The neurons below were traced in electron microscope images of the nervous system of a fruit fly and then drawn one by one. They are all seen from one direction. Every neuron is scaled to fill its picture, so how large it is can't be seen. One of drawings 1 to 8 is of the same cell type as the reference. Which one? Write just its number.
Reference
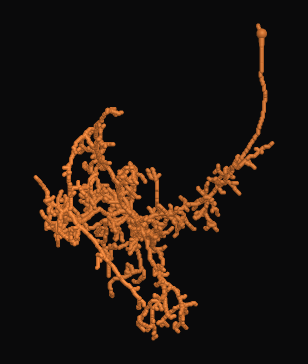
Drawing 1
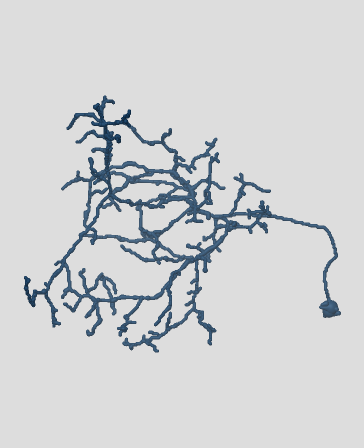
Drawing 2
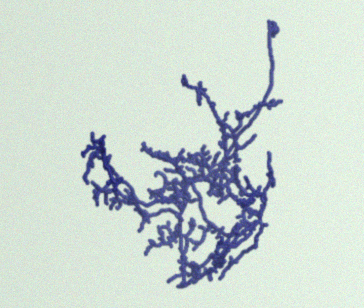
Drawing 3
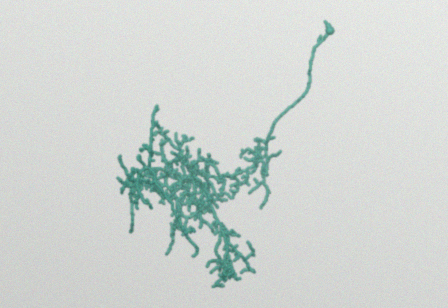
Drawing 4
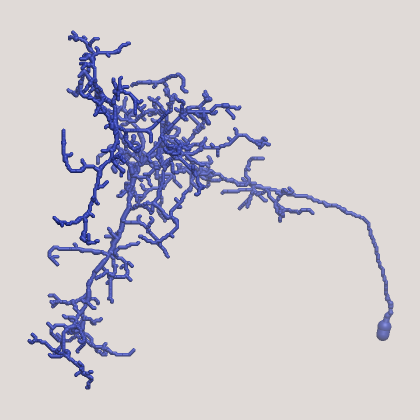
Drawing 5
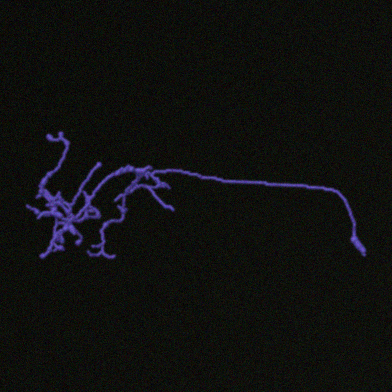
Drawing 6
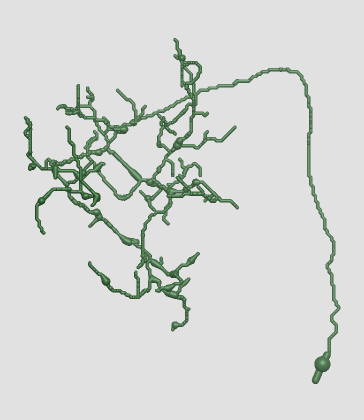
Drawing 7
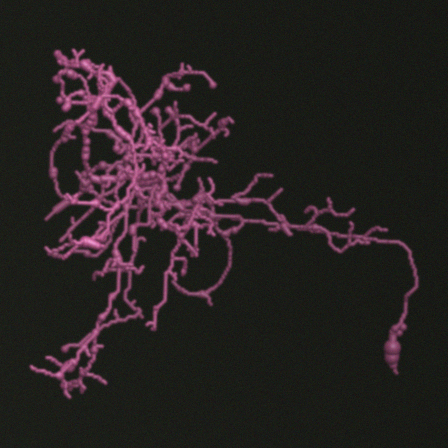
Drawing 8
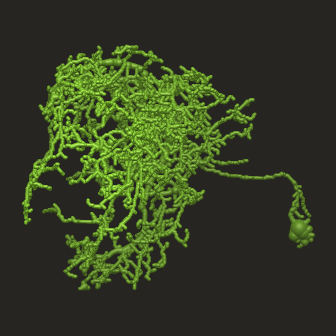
3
